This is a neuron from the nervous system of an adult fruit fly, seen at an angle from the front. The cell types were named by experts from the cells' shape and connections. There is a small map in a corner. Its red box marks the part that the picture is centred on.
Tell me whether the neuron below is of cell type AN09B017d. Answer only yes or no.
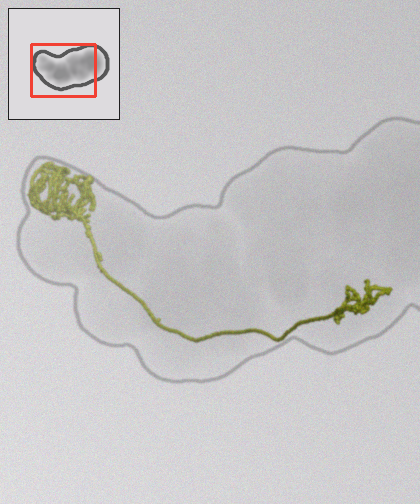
no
